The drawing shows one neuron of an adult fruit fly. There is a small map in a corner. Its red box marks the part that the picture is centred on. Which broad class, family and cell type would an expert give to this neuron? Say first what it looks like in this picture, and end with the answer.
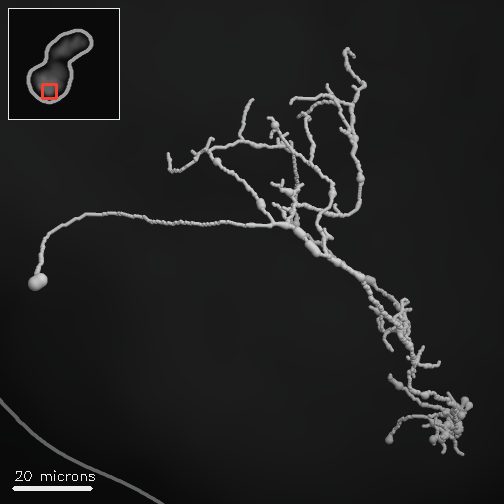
The cell body is on the left of the picture. From left to right in the picture it spans about 110 microns. Dozens of branch ends can be seen. It is a central-brain intrinsic neuron. The family is hemilineage SLPpl3. The cell type is CB1733.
